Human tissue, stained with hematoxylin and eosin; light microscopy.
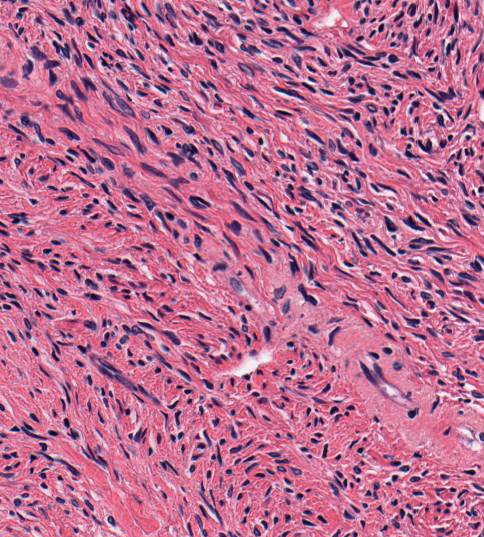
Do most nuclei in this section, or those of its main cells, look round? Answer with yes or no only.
No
